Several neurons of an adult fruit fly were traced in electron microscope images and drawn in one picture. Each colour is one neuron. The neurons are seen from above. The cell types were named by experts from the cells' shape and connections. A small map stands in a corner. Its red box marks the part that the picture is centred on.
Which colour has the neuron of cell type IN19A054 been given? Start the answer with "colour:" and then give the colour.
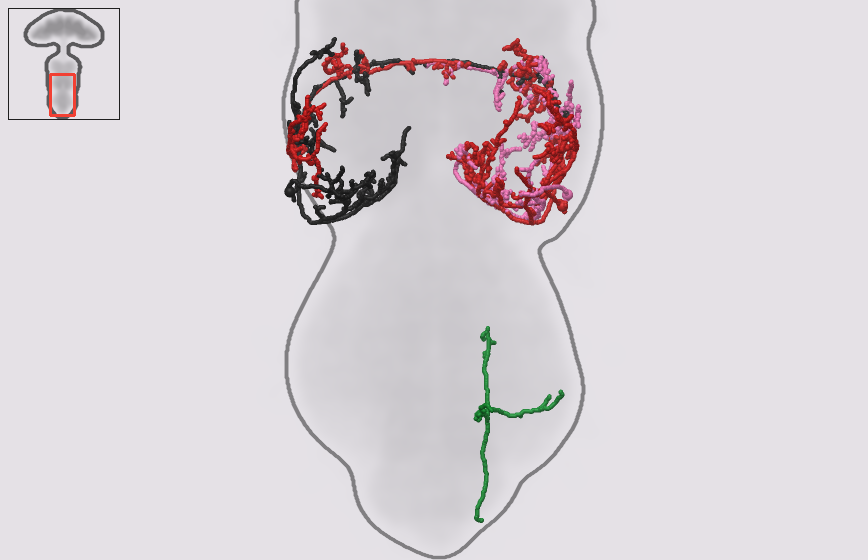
colour: pink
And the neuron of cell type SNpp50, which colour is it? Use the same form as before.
colour: green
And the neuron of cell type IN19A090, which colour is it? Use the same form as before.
colour: black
